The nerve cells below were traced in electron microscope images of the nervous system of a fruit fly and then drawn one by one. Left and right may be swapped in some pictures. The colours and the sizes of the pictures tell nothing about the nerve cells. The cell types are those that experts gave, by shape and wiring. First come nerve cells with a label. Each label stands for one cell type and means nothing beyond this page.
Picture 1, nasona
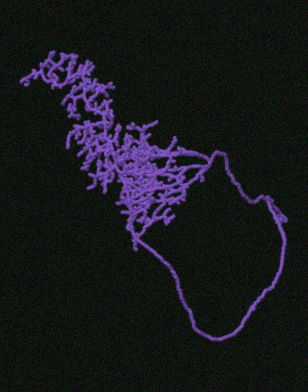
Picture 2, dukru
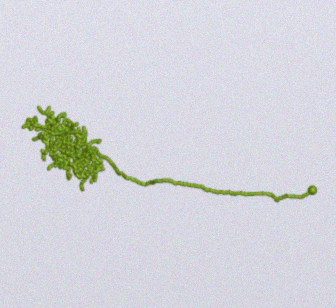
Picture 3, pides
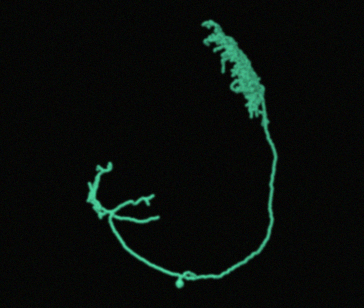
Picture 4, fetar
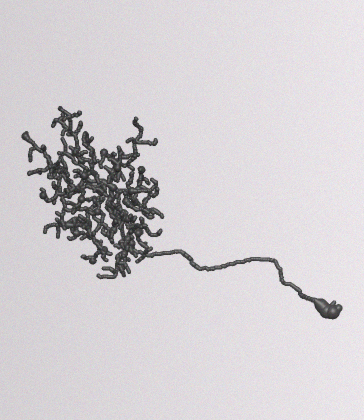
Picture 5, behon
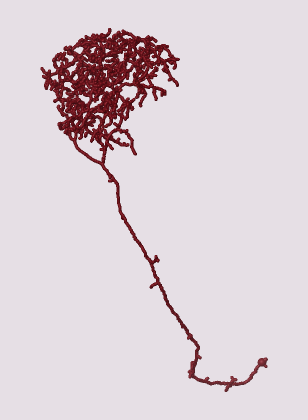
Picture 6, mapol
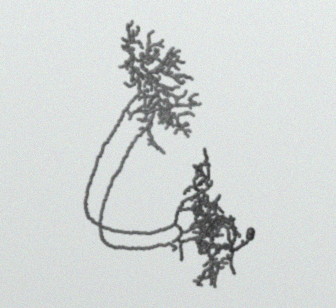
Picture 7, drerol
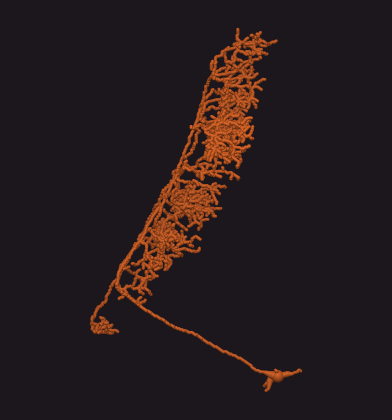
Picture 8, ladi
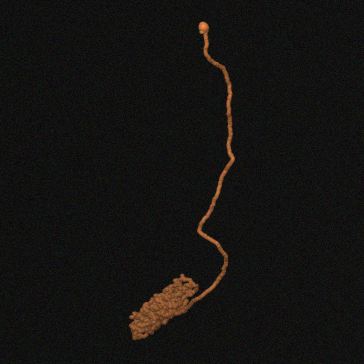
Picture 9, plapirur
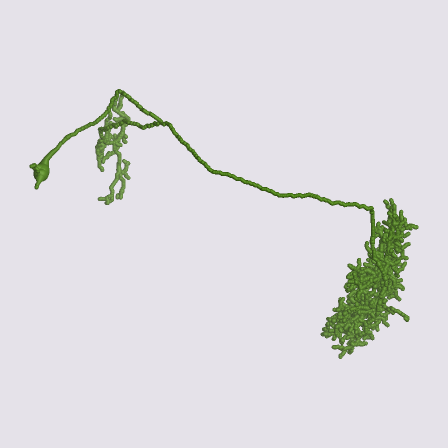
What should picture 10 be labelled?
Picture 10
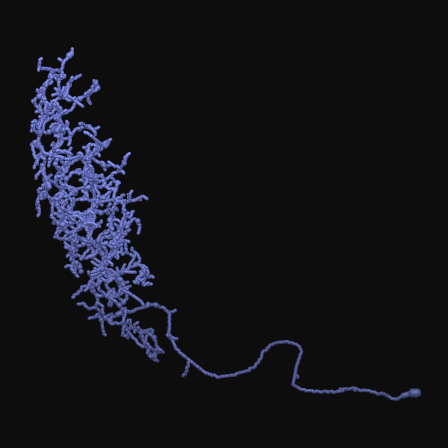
behon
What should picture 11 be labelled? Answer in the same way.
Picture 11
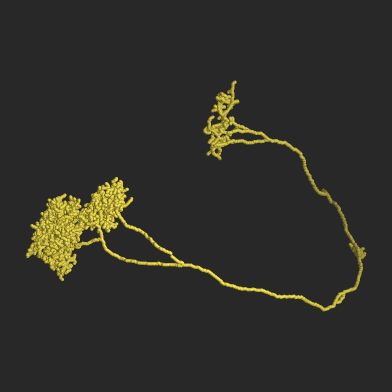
plapirur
